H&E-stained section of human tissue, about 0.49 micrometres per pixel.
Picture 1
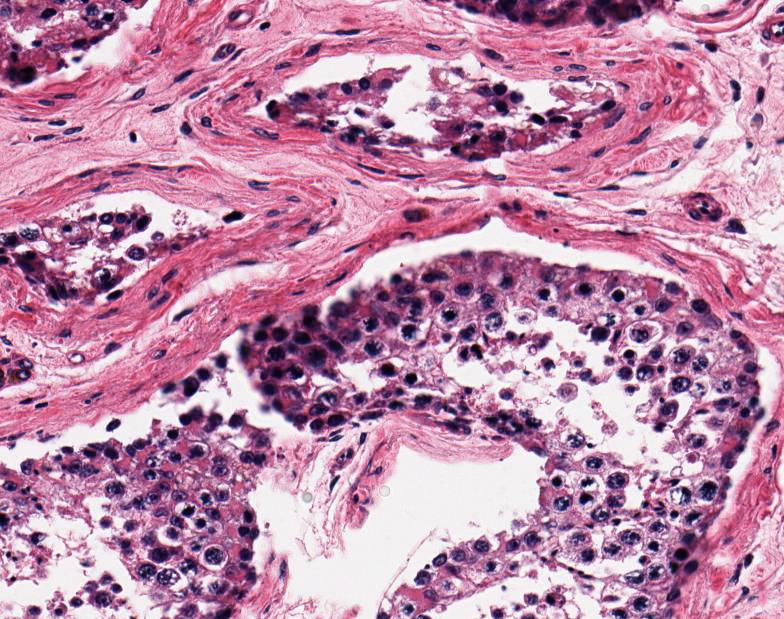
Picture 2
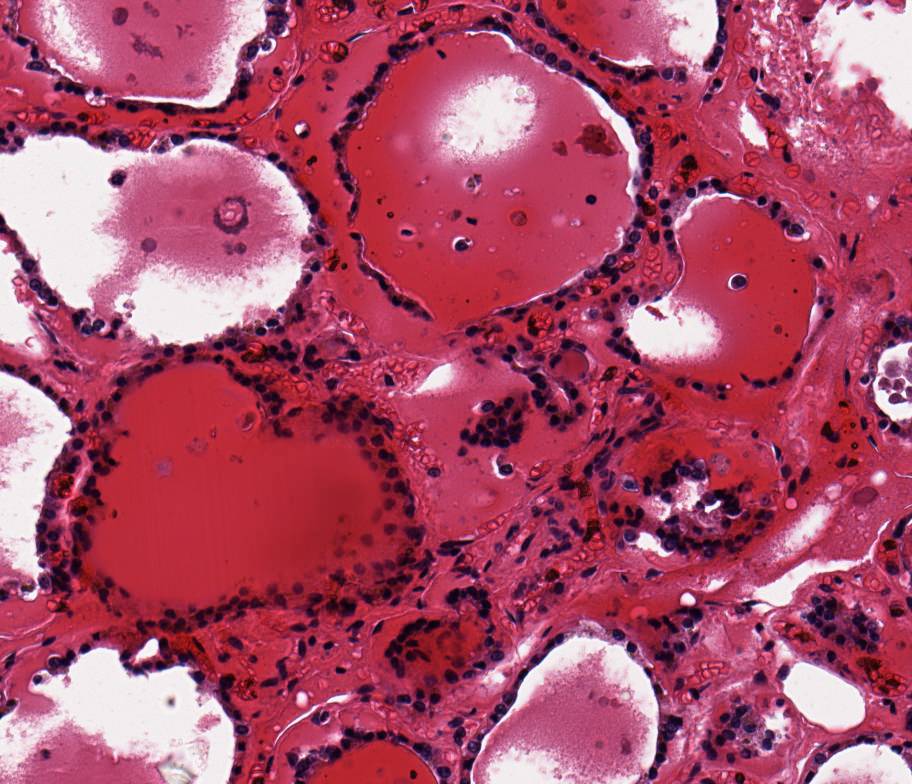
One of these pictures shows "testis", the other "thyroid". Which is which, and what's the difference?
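The first picture is testis and the second is thyroid. In the testis, bands of pink fibrous tissue separate rounded tubules packed with cells, the largest in the centre and lower right. Each of those tubules is filled by many layers of rounded cells, not a single-layered lining.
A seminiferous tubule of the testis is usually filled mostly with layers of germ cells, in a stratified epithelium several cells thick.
Now look at the thyroid: each follicle has a single layer of flattened to low cuboidal cells with small dark round nuclei.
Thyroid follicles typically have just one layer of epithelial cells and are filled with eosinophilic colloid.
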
